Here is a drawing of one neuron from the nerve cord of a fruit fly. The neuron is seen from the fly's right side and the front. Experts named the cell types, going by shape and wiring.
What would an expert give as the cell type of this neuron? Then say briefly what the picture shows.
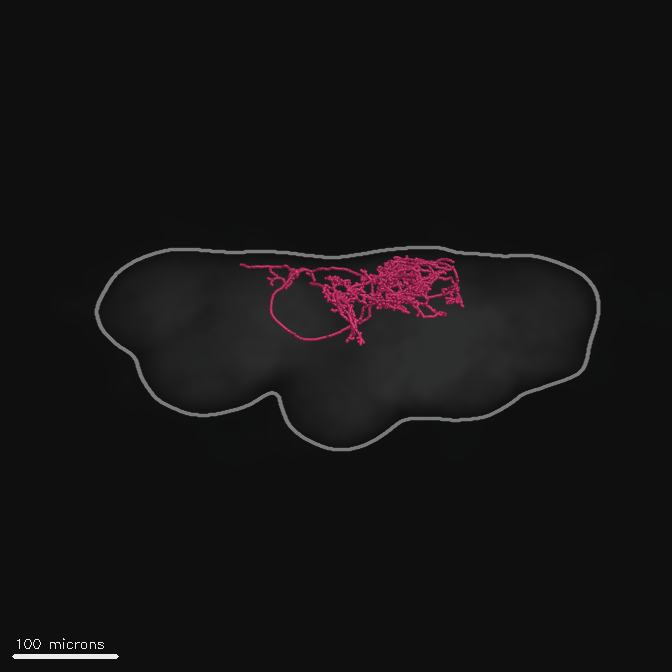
It is of cell type dMS5. It is a nerve-cord intrinsic neuron. By the scale bar it is about 200 microns wide in this view. In this view it is more than twice as wide as it is tall.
